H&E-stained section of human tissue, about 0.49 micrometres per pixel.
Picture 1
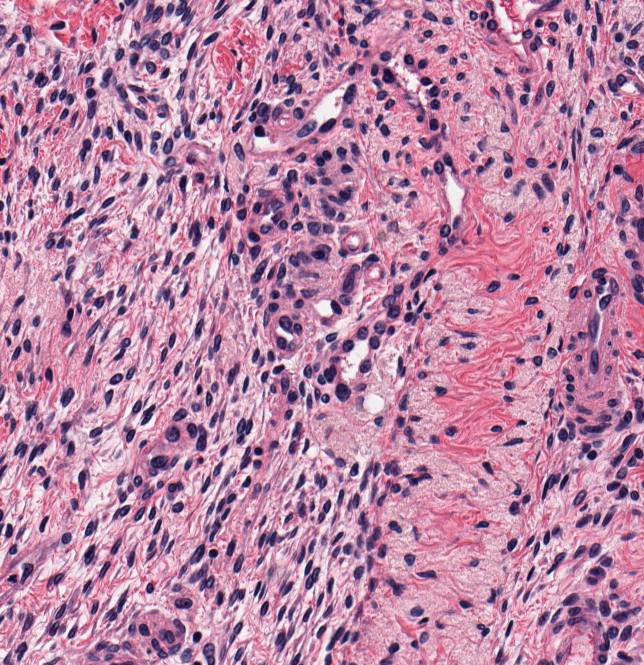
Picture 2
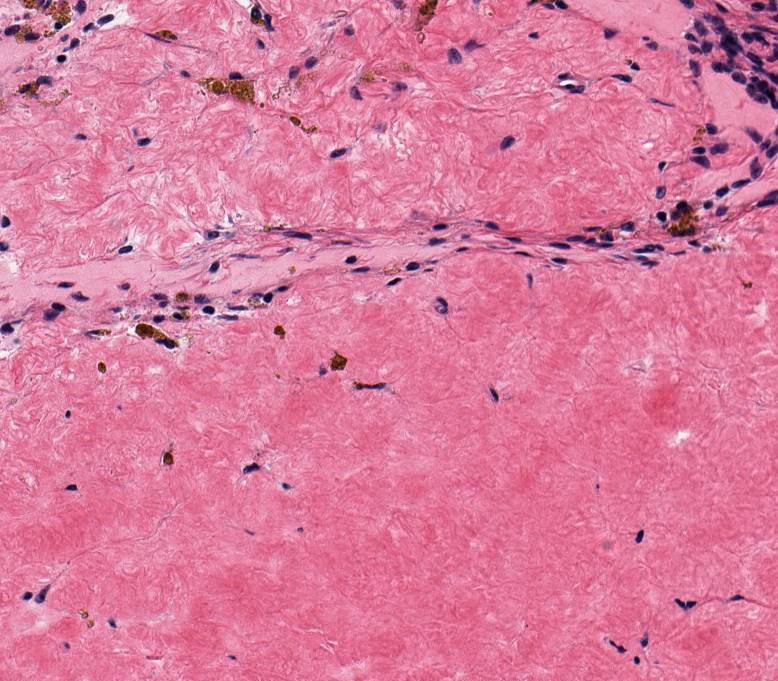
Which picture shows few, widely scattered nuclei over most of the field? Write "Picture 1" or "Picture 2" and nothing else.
Picture 2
